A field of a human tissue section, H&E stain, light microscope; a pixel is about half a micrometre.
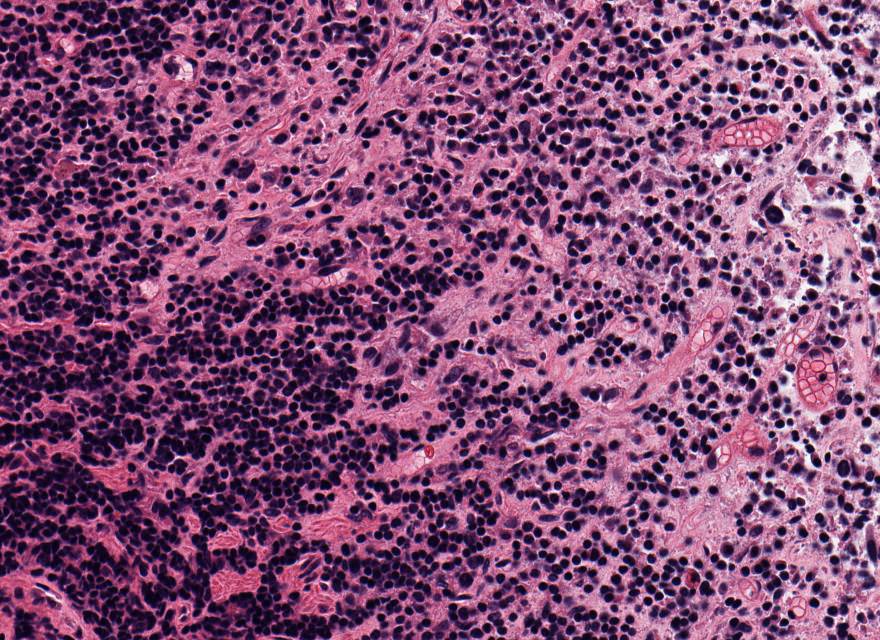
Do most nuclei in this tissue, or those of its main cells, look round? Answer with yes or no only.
Yes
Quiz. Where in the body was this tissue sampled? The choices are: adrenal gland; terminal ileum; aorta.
terminal ileum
